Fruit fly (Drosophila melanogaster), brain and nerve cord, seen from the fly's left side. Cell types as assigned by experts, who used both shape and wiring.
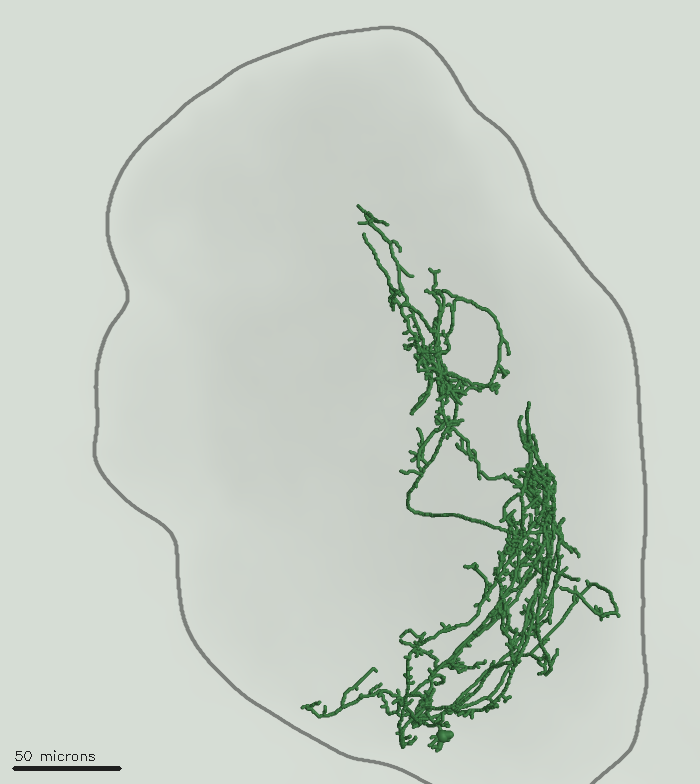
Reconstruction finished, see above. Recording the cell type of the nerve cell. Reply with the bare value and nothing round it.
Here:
GNG282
